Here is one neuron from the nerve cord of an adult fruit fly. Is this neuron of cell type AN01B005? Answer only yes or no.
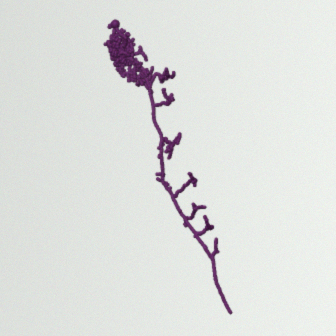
yes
